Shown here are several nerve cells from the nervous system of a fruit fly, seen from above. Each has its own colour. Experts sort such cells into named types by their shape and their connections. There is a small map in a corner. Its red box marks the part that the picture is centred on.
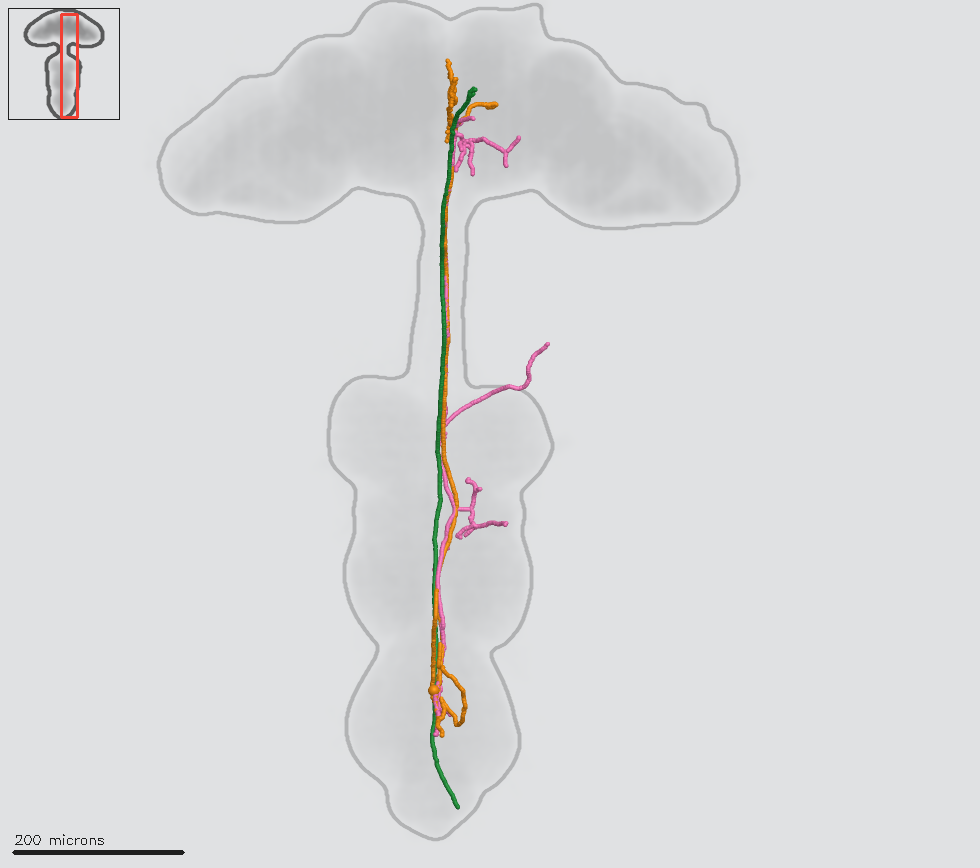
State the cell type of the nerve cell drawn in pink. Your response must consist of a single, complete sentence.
This nerve cell is an instance of the cell type SAxx02.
